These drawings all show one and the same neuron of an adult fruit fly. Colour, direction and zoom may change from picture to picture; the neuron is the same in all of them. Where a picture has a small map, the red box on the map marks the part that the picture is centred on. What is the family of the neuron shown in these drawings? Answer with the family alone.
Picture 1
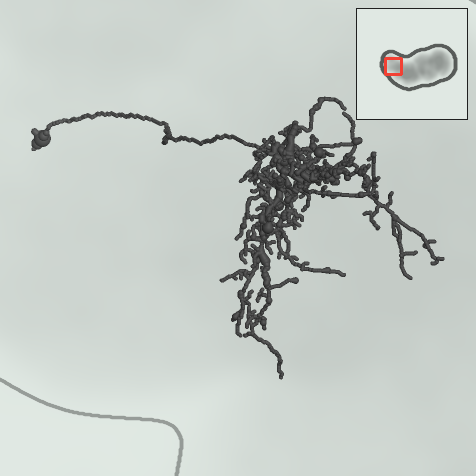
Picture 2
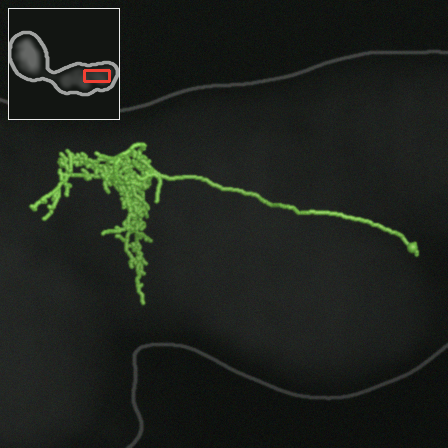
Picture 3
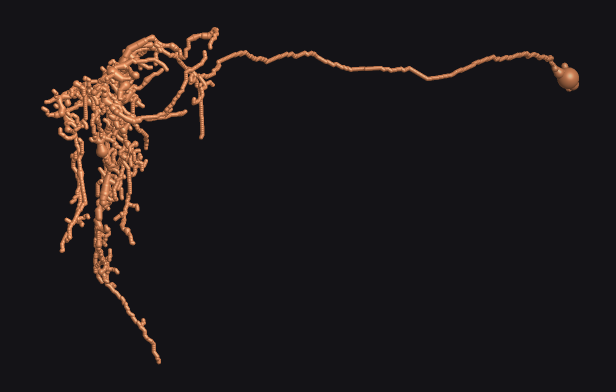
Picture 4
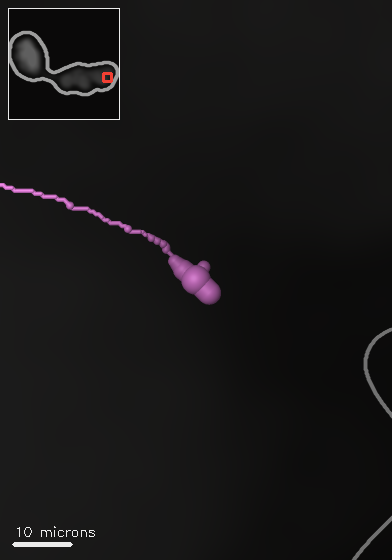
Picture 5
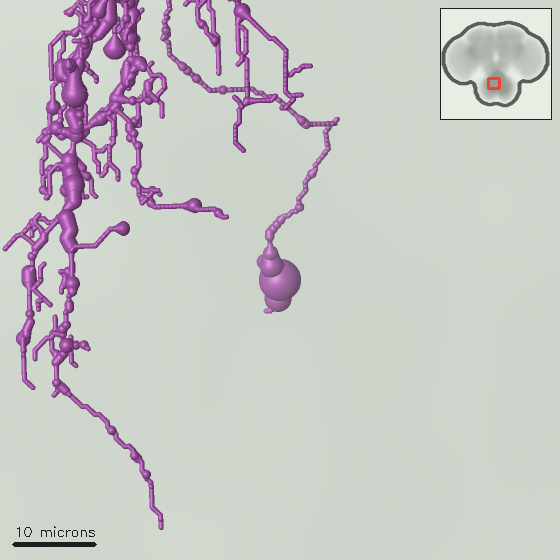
hemilineage 03B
